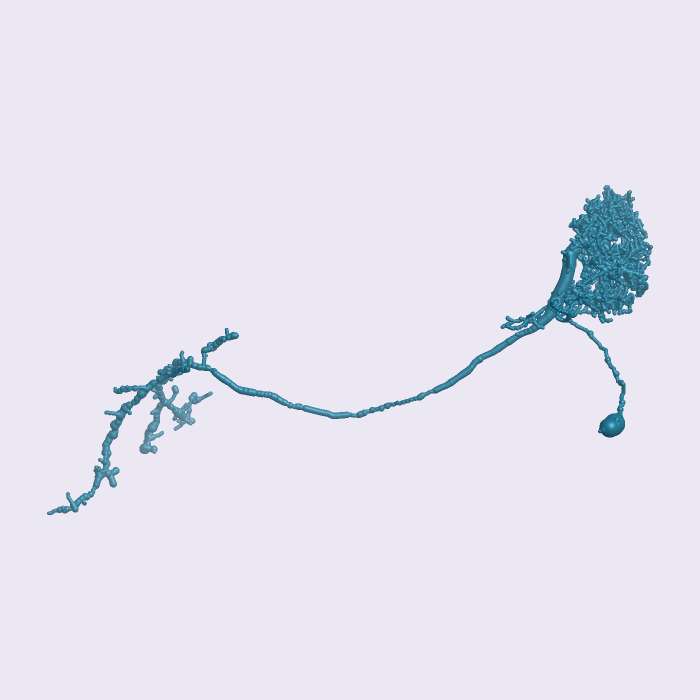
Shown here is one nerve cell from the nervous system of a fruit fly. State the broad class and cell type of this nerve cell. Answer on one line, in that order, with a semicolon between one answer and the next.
central-brain intrinsic neuron; AOTU023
